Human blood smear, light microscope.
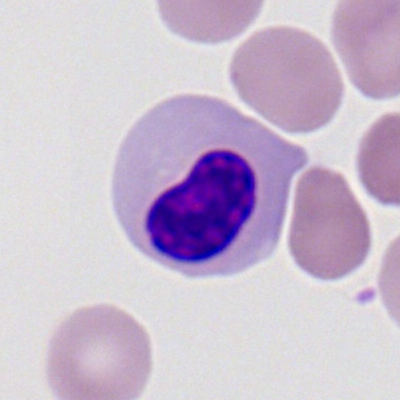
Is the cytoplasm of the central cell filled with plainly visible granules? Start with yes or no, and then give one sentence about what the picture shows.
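No. The cytoplasm shows no visible granules.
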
